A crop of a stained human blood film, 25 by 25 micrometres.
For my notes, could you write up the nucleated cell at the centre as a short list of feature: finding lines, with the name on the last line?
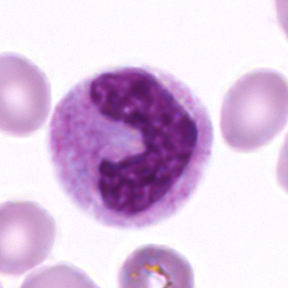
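Nucleus: bent into a kidney or horseshoe shape, deep notch opening to the left
Chromatin: dark purple, coarsely clumped
Cytoplasm: plentiful, pale pinkish-lilac
Granules: fine, pinkish-lilac, scattered throughout the cytoplasm
Cell size: about 14 micrometres across
Name: band neutrophil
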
